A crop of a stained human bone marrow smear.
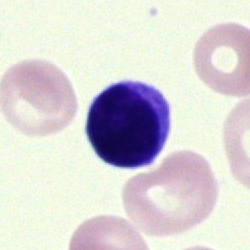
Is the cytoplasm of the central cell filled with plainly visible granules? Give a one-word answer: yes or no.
No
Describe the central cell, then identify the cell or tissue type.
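Round outline, smooth-edged. Chromatin dense, dark purple throughout; no nucleoli visible. Cytoplasm at most a very thin rim around the nucleus. Lymphocyte.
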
